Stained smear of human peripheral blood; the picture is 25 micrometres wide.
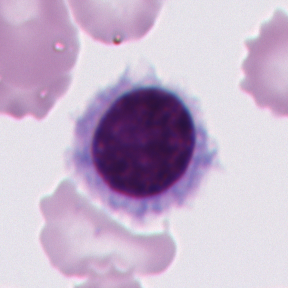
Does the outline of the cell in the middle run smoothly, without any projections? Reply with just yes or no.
No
